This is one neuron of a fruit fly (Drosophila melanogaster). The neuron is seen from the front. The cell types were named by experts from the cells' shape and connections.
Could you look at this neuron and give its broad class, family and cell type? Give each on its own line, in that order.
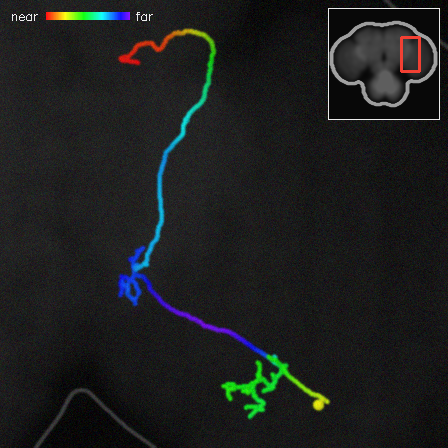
visual projection neuron
MeTu
MeTu4f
